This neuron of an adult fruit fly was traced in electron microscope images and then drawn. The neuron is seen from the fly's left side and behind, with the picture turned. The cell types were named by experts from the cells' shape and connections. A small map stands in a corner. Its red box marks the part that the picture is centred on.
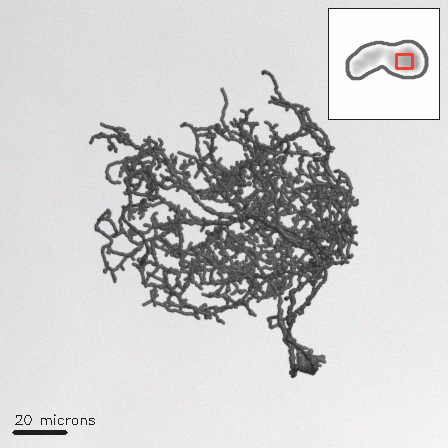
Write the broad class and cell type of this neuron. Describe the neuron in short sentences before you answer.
By the scale bar it is about 120 microns tall in this view. In this view it is about as wide as it is tall. Its broad class is central-brain intrinsic neuron. It is of cell type AVLP213.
